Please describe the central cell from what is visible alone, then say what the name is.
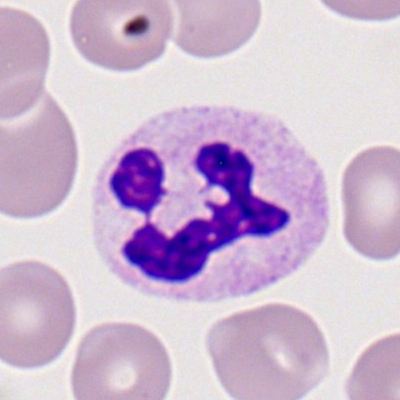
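Nucleus: no nucleoli visible. Cytoplasm: abundant, pale pinkish-lilac, filled with fine, small lilac granules; no vacuoles. Segmented neutrophil.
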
